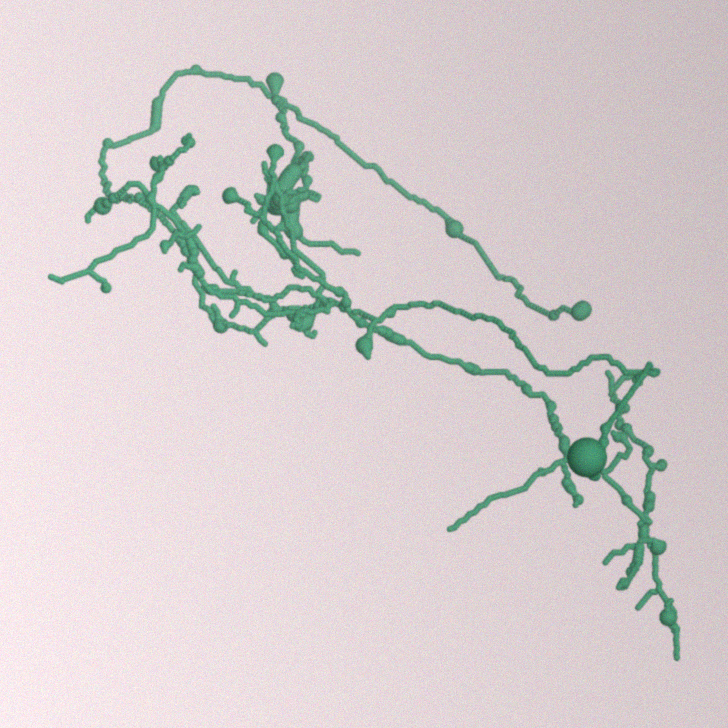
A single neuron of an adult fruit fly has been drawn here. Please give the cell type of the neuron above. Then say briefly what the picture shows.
Its cell type is CB2931. This is a central-brain intrinsic neuron. The picture shows dozens of branch ends. As drawn here it is about as wide as it is tall.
